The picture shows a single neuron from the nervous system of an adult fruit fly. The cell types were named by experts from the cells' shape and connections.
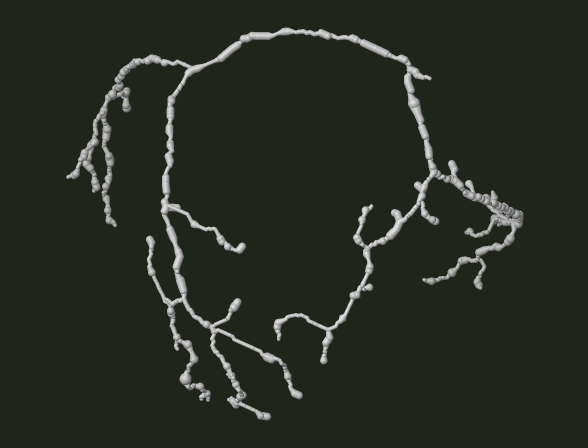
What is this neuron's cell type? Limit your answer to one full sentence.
The cell type held by this neuron is SNpp45.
